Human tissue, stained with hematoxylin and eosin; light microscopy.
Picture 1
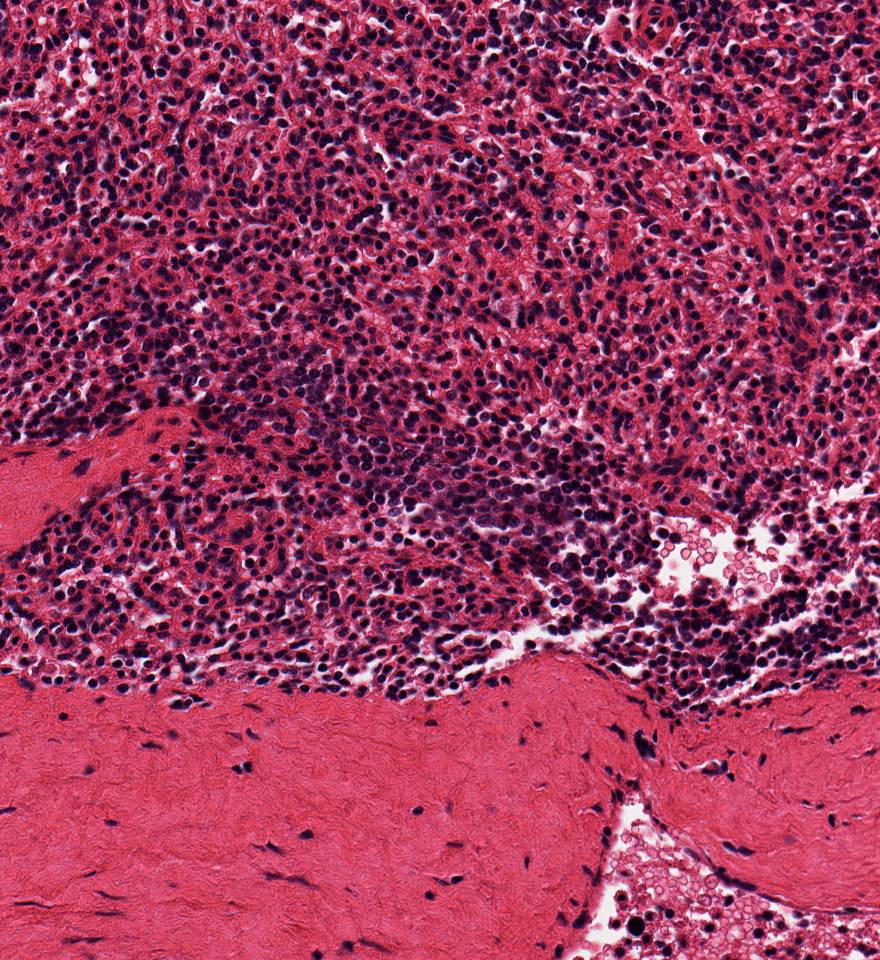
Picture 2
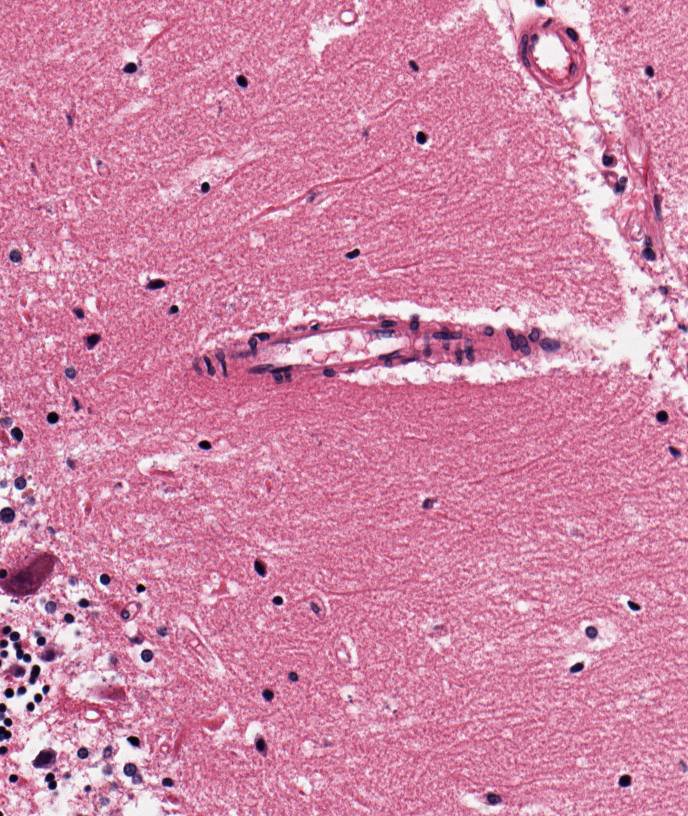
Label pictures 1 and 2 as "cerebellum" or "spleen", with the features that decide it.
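Let me see: picture 1 is spleen, picture 2 cerebellum. In the spleen, most cells carry small, round, darkly stained nuclei, and they lie in diffuse sheets, with no glands or epithelium in the field. Along the bottom runs a pink band of dense collagen with only sparse, small, elongated dark nuclei. Just above it, on the right of the cellular area, red blood cells cluster in open spaces. The cerebellum, by contrast, is mostly pink, finely fibrillary neuropil with only sparse cells. Its small round dark nuclei, with little visible cytoplasm, are scattered singly. Across the centre, the fine fibres run roughly parallel to the central vessel, whose wall holds many elongated dark nuclei along its length.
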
